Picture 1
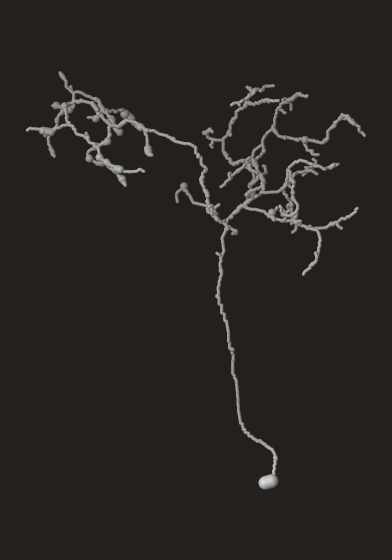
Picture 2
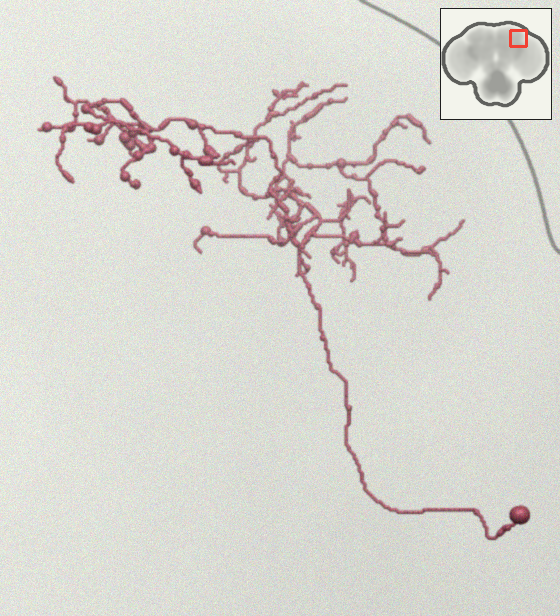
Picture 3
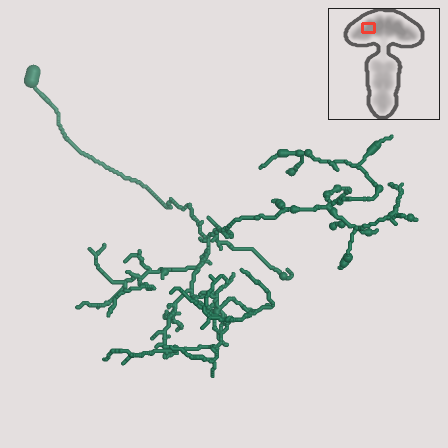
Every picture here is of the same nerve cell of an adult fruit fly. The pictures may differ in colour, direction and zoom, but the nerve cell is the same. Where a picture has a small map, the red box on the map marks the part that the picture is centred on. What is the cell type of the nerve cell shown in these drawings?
CB2679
